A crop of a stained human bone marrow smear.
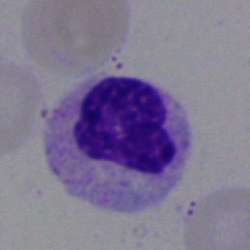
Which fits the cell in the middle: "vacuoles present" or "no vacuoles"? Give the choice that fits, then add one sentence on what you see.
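No vacuoles. No clear vacuoles are seen in the cytoplasm.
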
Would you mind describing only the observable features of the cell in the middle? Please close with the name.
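The cell has a round, smooth outline. The nucleus sits toward the upper part, leaving a wider band of cytoplasm below. The cytoplasm is pale lilac-blue and only finely, faintly granular, without coarse dark granules. This cell is a segmented neutrophil.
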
